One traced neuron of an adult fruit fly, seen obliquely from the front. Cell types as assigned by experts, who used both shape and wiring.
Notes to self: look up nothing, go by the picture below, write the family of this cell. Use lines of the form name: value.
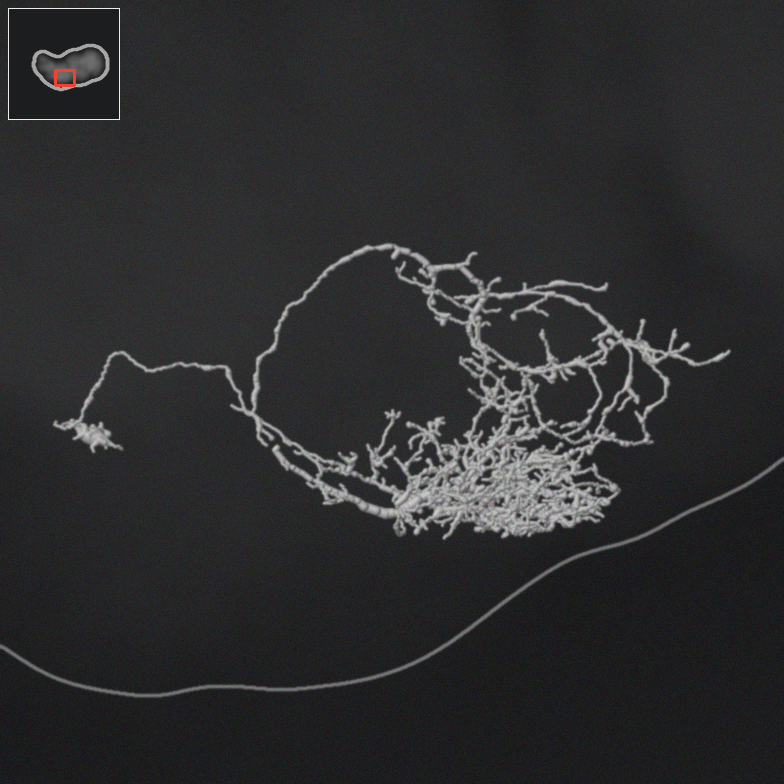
family: hemilineage 12B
